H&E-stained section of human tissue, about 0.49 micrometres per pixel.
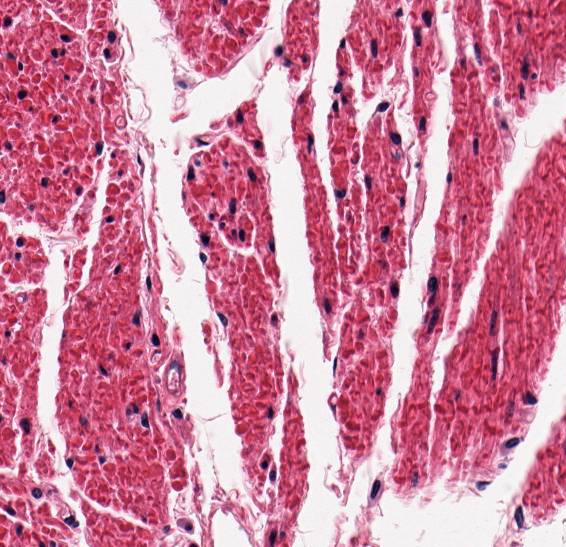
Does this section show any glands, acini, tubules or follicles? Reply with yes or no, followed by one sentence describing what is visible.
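No. The field is filled by bundles of muscle fibres with no epithelium or glands present.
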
